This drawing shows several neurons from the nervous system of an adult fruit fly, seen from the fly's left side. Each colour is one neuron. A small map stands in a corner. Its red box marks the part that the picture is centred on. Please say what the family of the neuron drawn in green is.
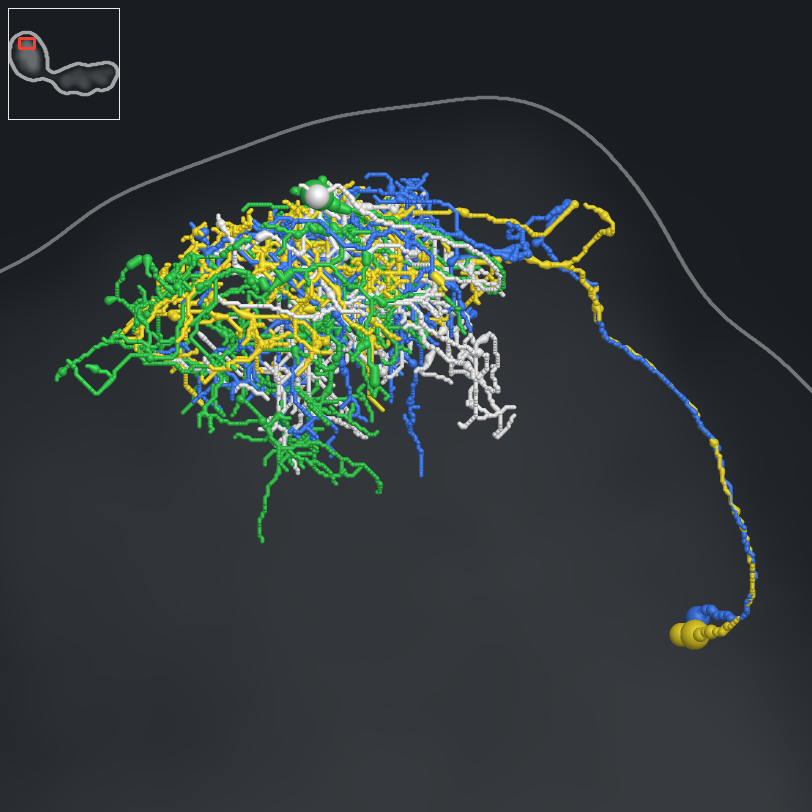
hemilineage SLPpm3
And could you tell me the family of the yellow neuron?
hemilineage SLPpl3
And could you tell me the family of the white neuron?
hemilineage SLPpm3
